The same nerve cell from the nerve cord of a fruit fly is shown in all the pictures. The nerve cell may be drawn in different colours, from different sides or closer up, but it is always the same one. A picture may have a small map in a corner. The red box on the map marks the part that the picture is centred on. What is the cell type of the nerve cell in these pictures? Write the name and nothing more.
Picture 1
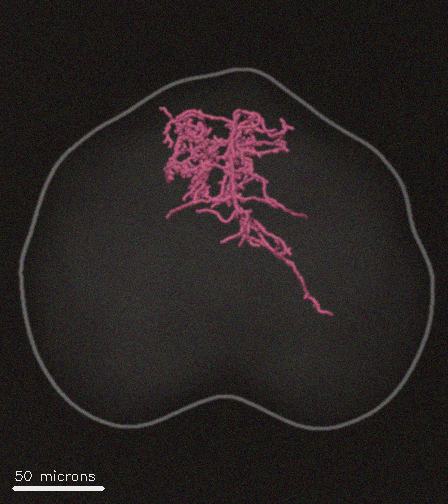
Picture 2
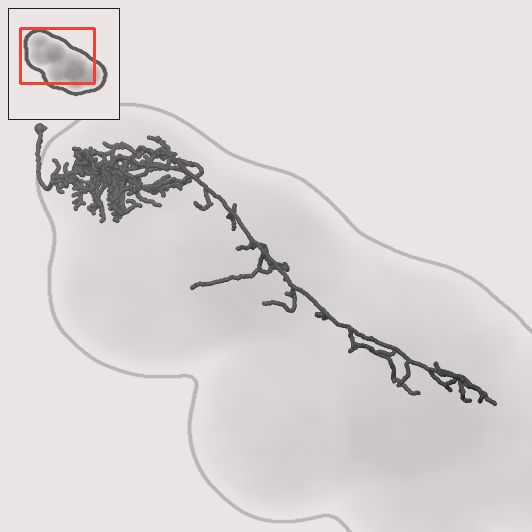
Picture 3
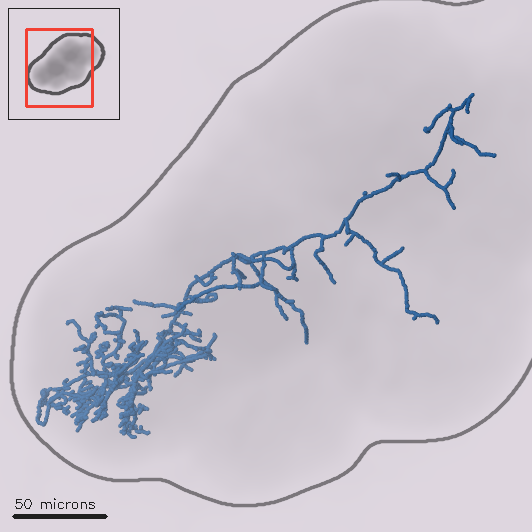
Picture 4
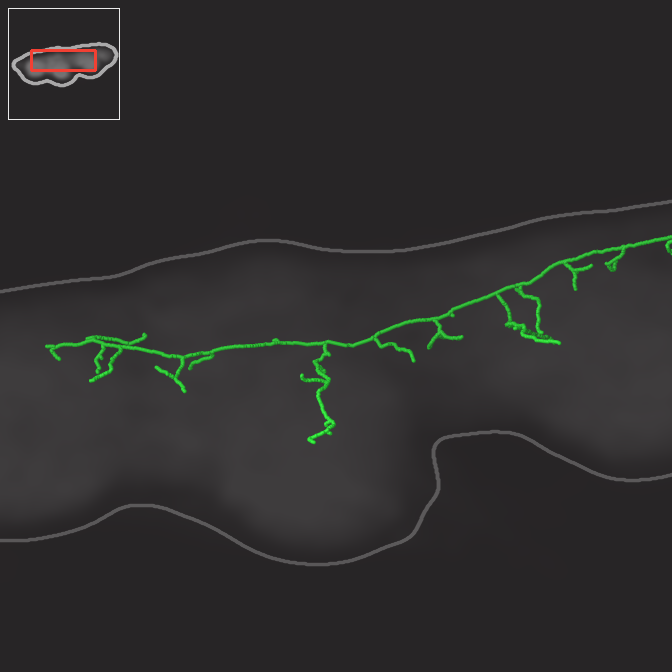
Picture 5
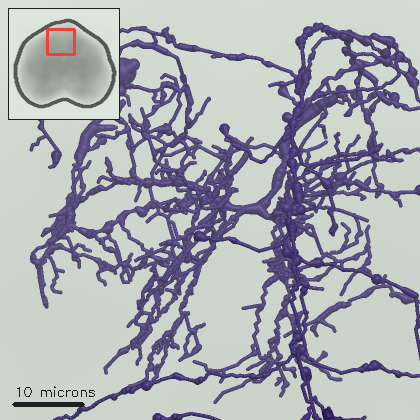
INXXX241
